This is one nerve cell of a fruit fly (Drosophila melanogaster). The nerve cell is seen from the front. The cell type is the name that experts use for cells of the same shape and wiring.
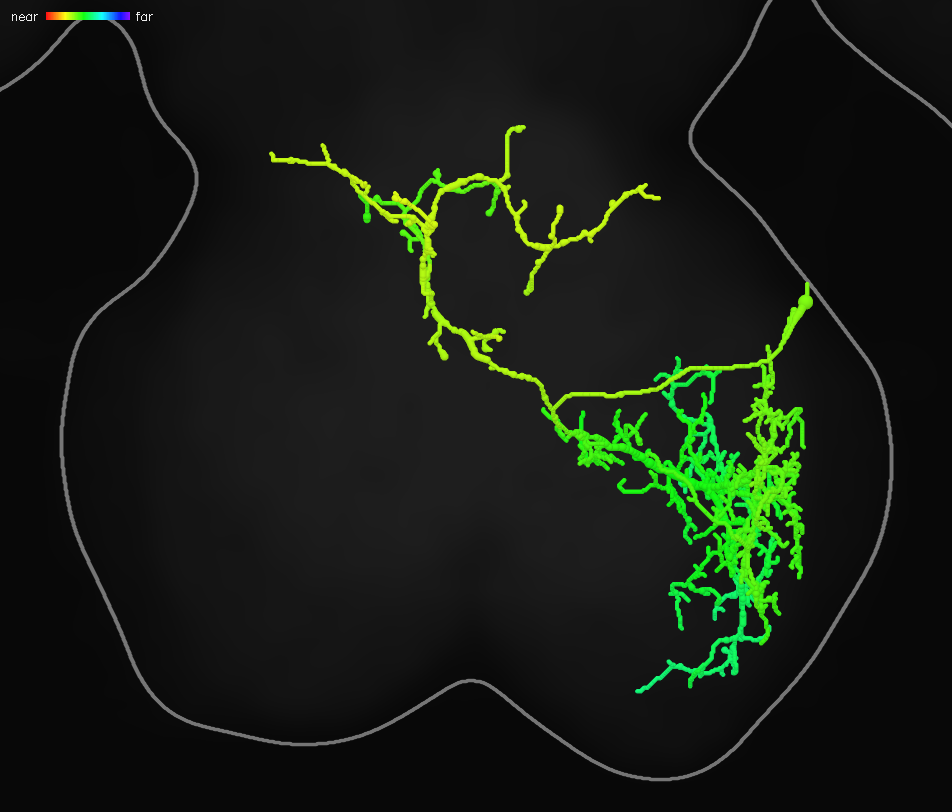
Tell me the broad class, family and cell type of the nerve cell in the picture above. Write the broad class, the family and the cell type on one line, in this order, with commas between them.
nerve-cord intrinsic neuron, hemilineage 18B, GFC2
